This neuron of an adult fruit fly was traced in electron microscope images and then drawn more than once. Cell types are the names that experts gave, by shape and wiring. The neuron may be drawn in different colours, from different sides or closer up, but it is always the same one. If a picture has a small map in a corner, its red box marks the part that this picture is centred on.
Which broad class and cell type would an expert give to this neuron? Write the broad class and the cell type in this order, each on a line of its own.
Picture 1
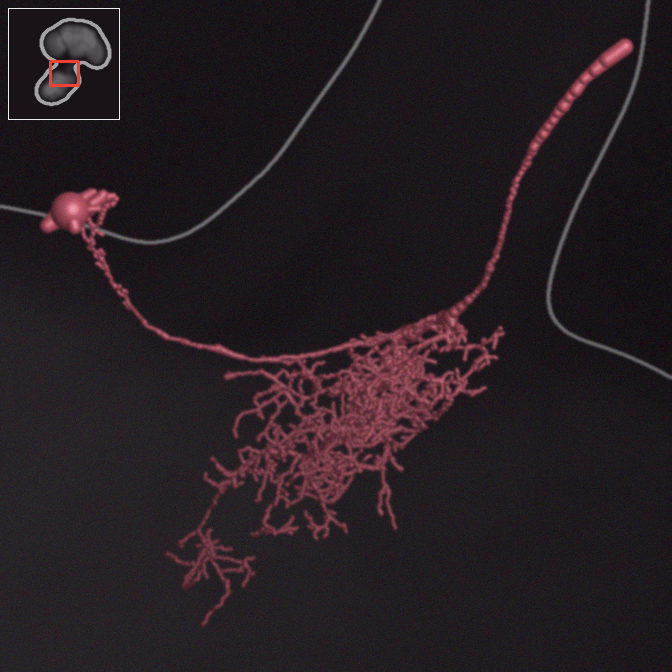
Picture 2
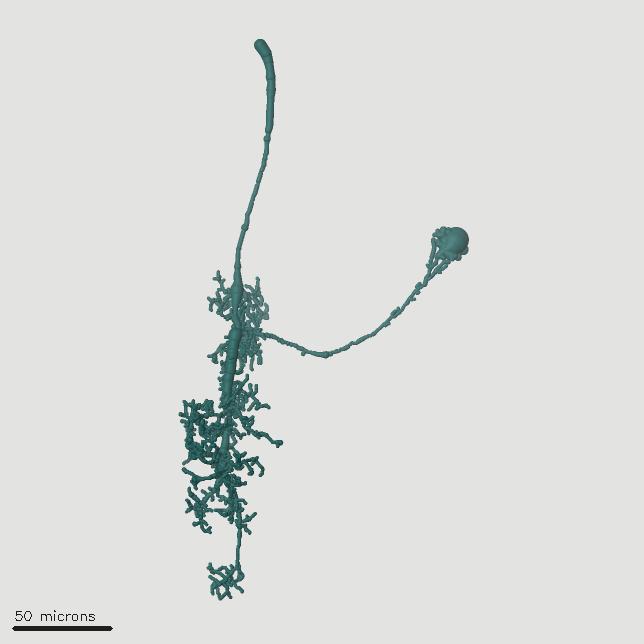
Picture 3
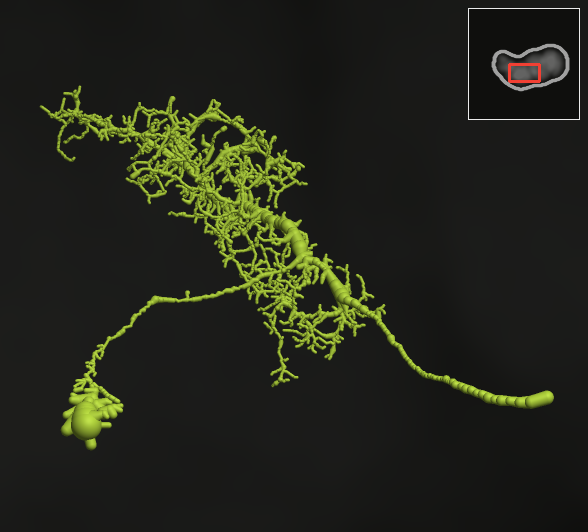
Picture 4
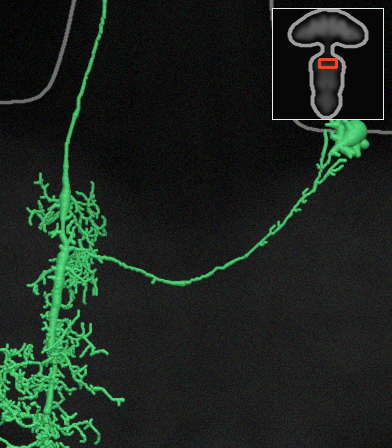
motor neuron of the nerve cord
ADNM1 MN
